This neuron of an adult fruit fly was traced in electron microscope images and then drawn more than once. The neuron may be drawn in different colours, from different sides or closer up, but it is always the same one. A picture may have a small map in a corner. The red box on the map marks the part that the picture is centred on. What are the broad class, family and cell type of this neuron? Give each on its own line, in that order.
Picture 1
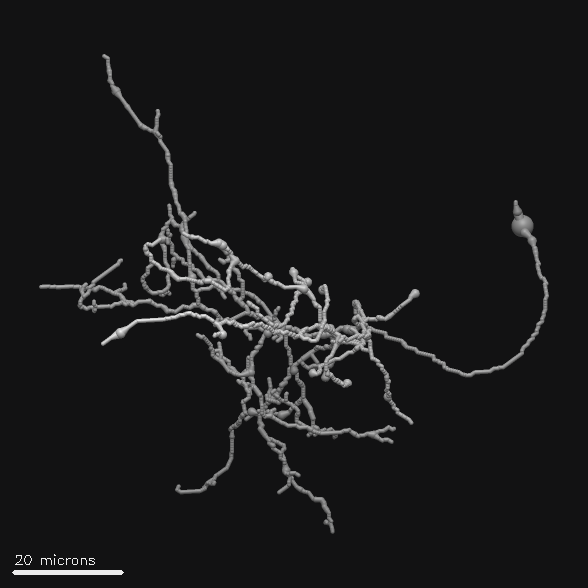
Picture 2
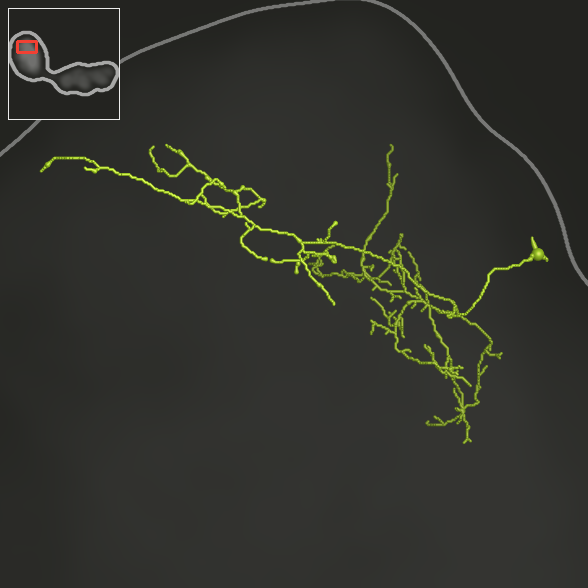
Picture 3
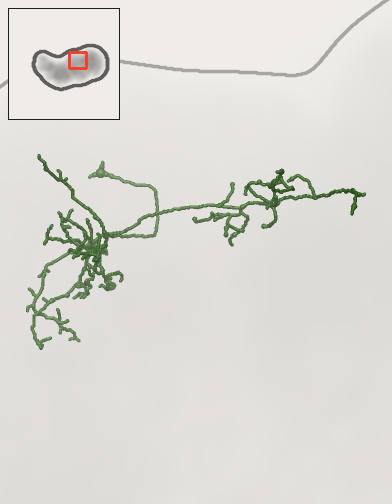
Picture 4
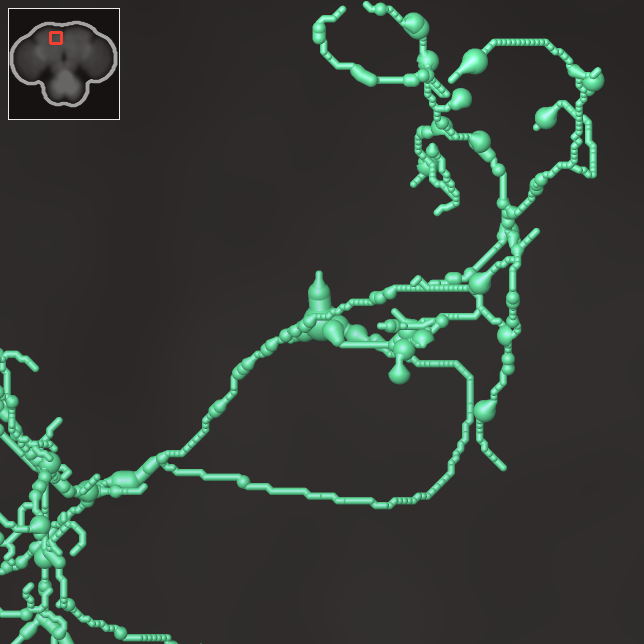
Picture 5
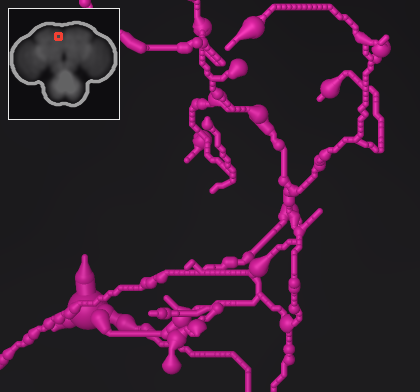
central-brain intrinsic neuron
hemilineage DM3_dorso_lateral
SMP329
